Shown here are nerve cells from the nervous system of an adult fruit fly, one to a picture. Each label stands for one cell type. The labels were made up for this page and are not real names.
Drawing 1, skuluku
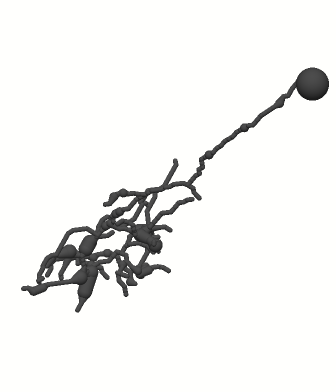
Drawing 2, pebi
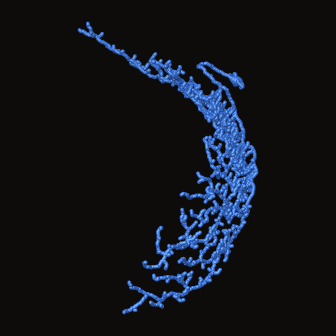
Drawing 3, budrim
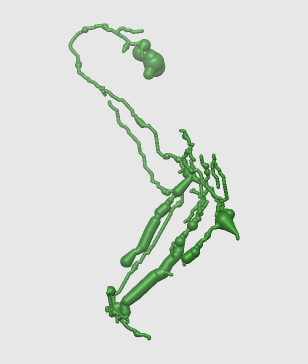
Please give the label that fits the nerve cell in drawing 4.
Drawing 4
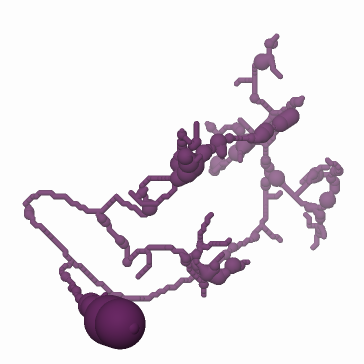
budrim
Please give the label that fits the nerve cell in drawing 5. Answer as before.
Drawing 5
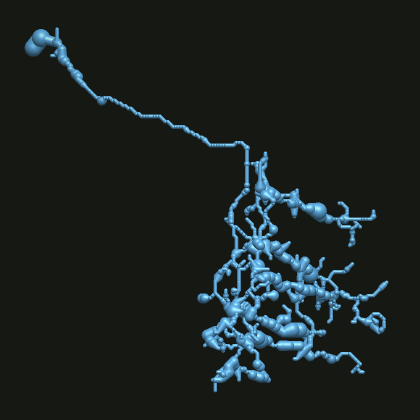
budrim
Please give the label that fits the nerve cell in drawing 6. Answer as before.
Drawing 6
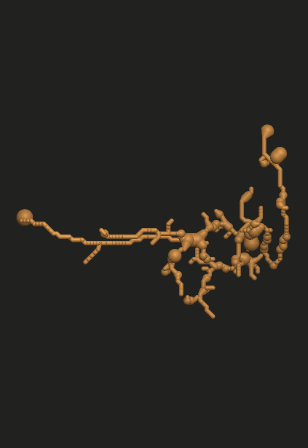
skuluku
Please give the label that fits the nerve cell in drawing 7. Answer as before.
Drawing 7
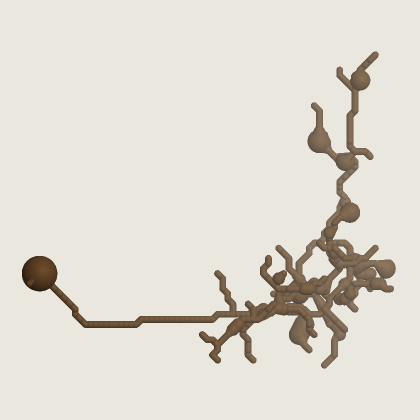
skuluku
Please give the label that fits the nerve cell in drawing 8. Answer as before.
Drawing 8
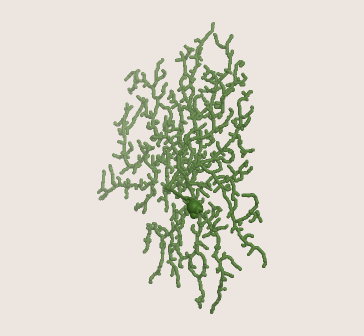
pebi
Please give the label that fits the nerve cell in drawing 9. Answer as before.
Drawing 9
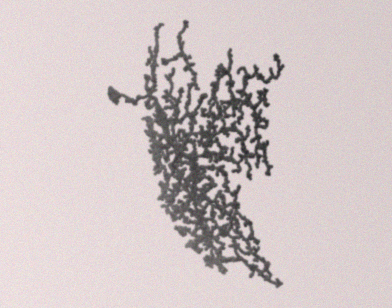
pebi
